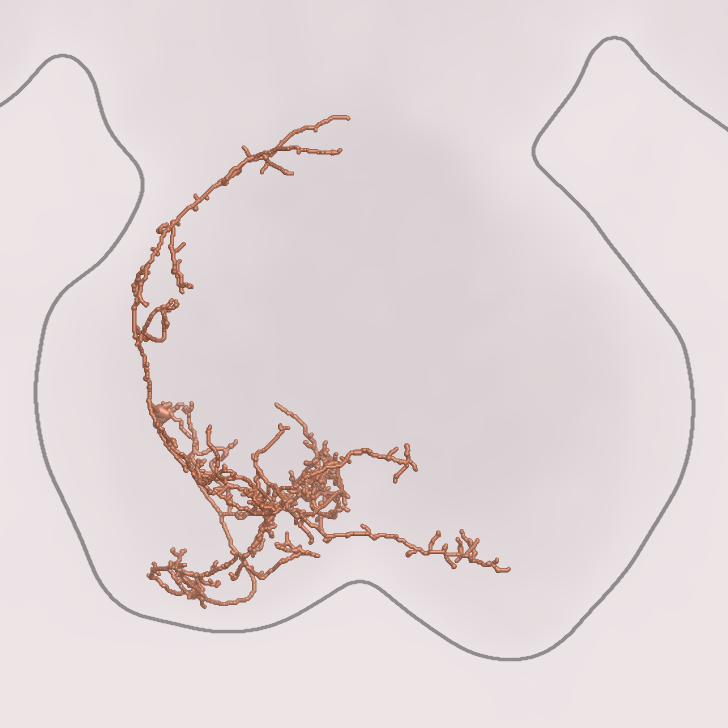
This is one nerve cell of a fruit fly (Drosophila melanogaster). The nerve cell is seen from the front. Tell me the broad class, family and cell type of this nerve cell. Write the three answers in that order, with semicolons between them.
nerve-cord intrinsic neuron; hemilineage 19A; IN19A056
